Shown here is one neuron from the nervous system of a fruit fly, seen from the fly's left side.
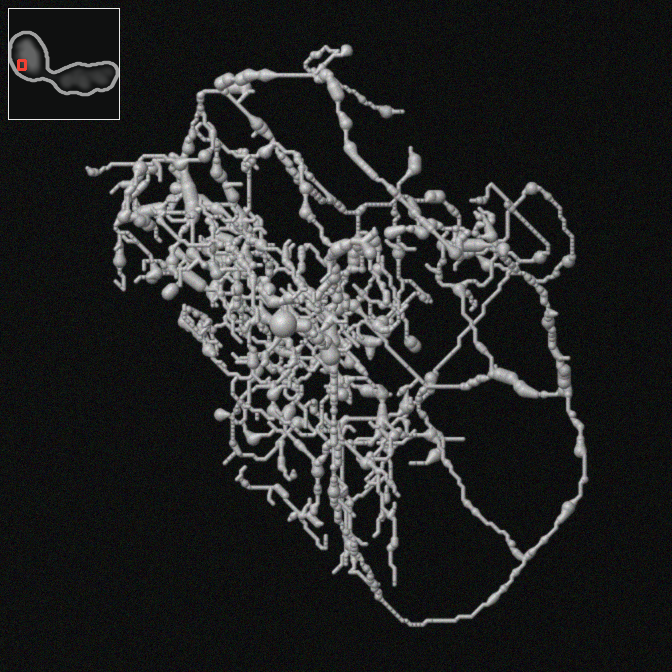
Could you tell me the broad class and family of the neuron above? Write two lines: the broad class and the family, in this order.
central-brain intrinsic neuron
hemilineage MD3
